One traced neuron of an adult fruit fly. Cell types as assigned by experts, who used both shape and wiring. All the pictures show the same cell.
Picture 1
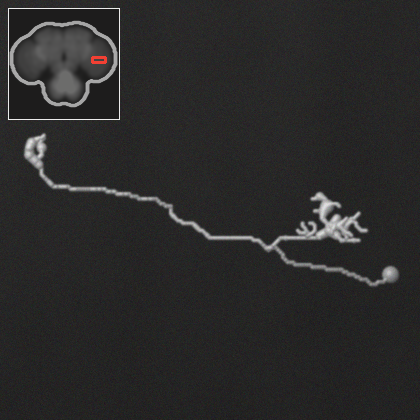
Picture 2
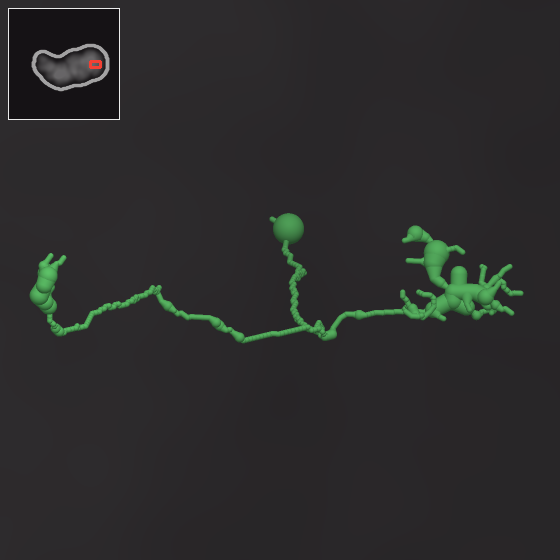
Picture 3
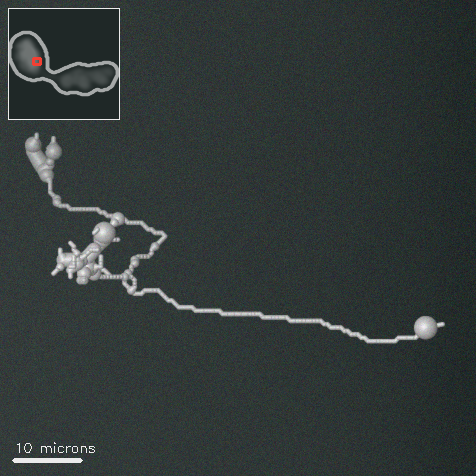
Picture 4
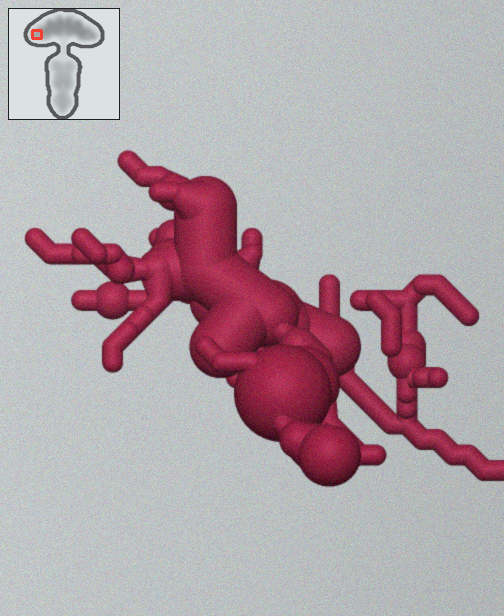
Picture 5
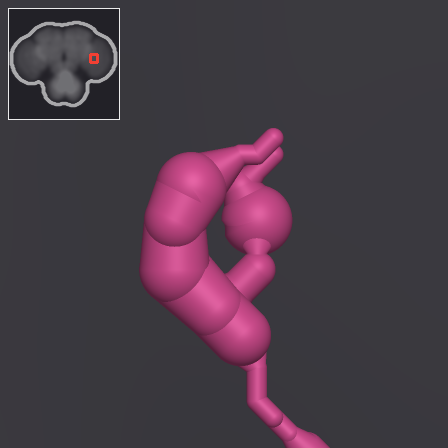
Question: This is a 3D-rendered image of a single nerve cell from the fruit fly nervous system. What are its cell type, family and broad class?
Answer: T3; T; optic-lobe intrinsic neuron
